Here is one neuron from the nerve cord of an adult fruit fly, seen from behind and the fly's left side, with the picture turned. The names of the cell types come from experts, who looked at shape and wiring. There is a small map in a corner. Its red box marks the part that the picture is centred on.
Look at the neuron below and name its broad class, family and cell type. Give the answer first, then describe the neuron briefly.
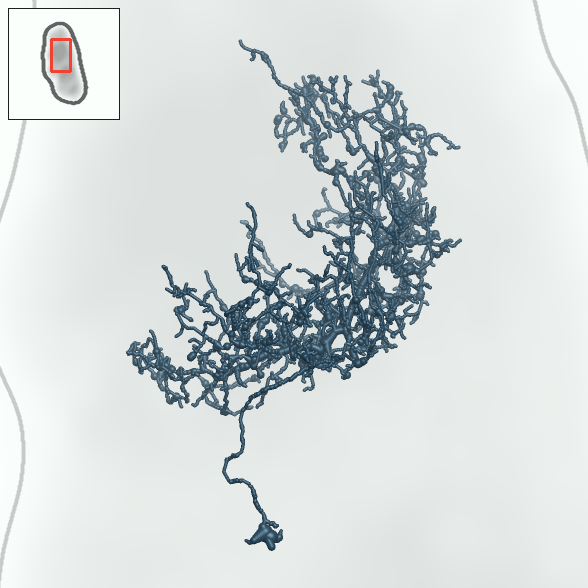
Its broad class is nerve-cord intrinsic neuron. Its family is hemilineage 03B. Its cell type is IN03B035. More than a hundred branch ends can be seen. In this view it is taller than it is wide.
